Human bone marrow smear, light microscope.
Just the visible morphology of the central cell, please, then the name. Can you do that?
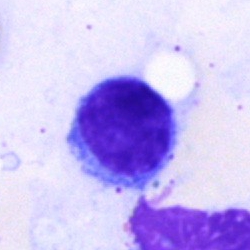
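The nucleus is off-centre toward the upper right, so most of the cytoplasm ends up on the lower left. Its chromatin stains densely, a dark purple. The cytoplasm is just a scant blue rim, and at the lower left its edge looks slightly ragged. It's a lymphocyte.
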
